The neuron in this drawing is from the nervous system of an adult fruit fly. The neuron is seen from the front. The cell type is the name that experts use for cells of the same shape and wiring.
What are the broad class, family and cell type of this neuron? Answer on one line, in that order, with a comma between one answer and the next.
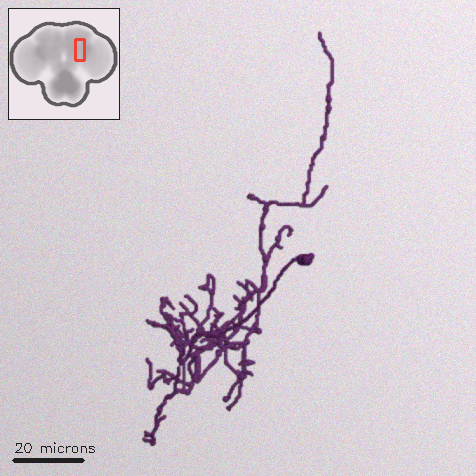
central-brain intrinsic neuron, hemilineage LALa1_posterior, CB1654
